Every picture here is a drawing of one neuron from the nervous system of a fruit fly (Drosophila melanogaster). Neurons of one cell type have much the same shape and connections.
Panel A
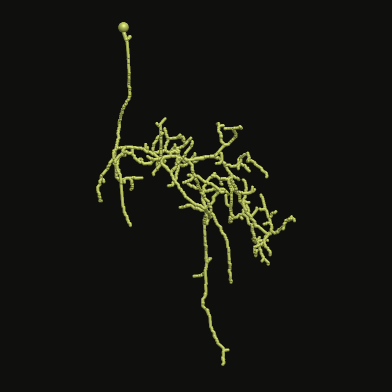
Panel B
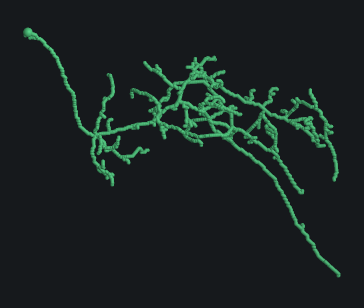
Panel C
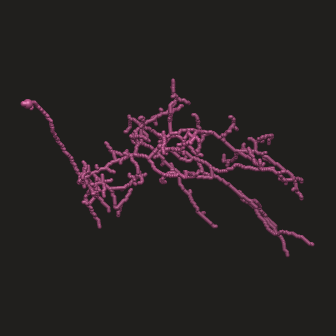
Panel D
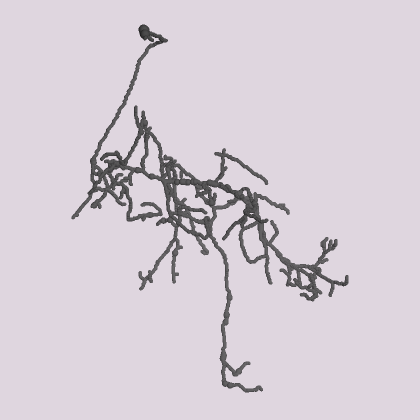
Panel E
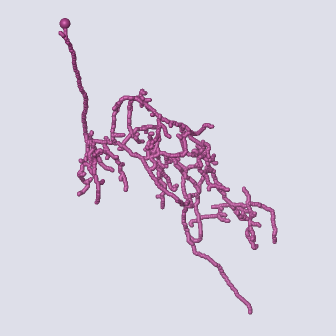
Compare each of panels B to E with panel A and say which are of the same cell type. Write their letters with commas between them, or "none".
B, C, D, E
